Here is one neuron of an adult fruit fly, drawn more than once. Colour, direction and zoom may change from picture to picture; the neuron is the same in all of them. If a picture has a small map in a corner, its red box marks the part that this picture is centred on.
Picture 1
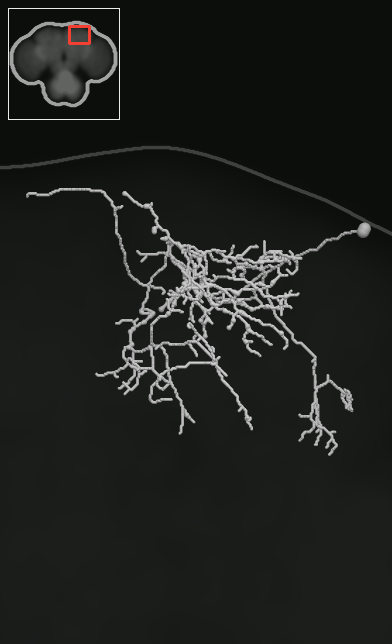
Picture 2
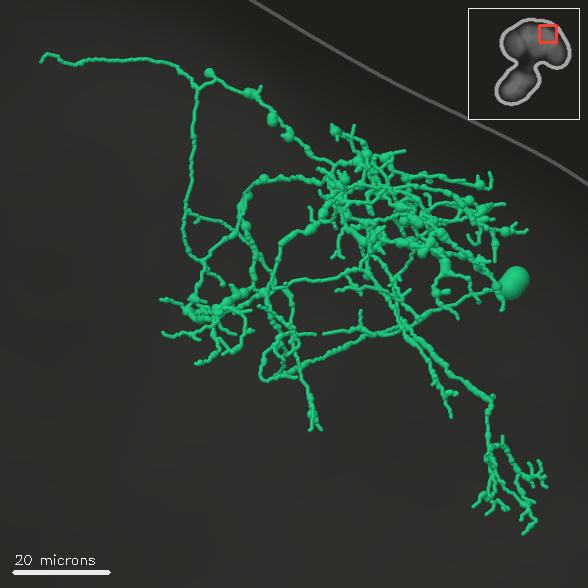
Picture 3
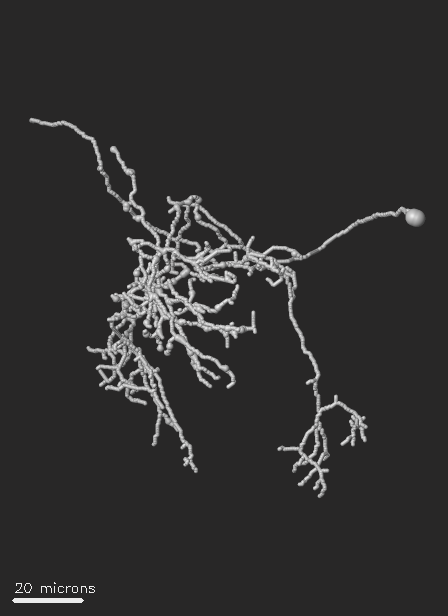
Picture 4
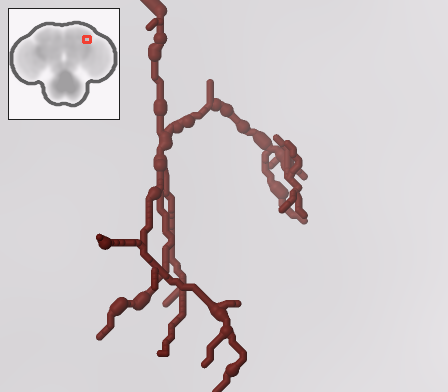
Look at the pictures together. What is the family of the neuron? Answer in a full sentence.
The family is hemilineage SLPpl1.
